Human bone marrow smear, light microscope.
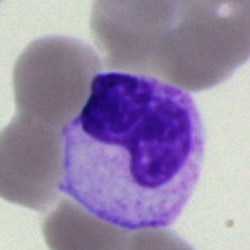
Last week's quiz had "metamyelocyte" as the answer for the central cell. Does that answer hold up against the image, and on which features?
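What settles it is the chromatin: dense and dark purple, not fine and lacy.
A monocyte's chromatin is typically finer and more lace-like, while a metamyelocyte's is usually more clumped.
So yes, metamyelocyte fits, and monocyte doesn't. The nucleus is indented like a kidney, its notch facing the lower left, and no nucleoli show in it. The cytoplasm is pale lilac. The outline is rounded but somewhat angular, flattened in stretches along the edge, with pale grey, unstained-looking red cells pressing against it on several sides.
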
